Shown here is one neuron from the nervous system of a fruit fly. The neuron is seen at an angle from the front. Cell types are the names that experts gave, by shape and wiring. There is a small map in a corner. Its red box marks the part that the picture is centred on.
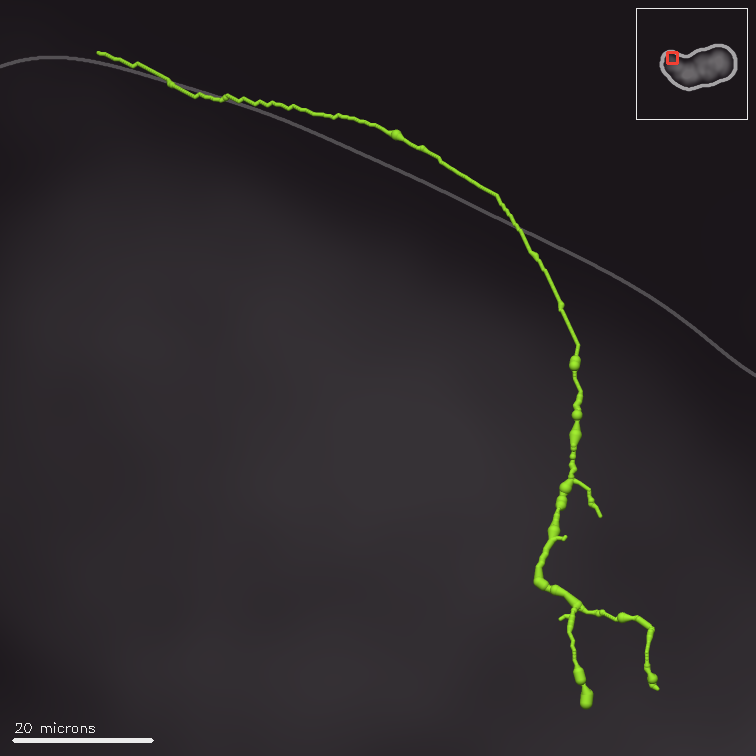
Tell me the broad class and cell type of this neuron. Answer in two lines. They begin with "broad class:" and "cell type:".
broad class: sensory neuron entering the nerve cord
cell type: SNxx03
